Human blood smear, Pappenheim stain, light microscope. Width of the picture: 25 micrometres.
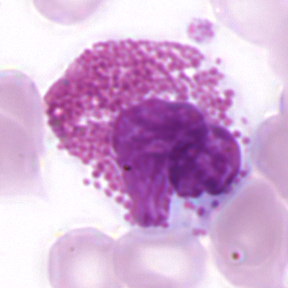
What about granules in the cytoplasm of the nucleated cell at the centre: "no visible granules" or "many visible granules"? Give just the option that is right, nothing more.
Many visible granules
